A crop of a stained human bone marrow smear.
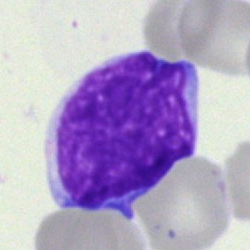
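A blast, the central cell of this bone marrow smear. Its outline is angular and polygonal, not smoothly round. See how finely stippled the chromatin is, with small pale spots scattered about. The nucleus fills most of the cell; the thin cytoplasmic rim shows no vacuoles.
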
